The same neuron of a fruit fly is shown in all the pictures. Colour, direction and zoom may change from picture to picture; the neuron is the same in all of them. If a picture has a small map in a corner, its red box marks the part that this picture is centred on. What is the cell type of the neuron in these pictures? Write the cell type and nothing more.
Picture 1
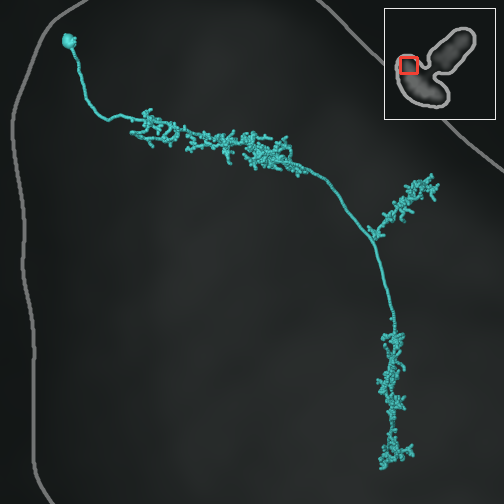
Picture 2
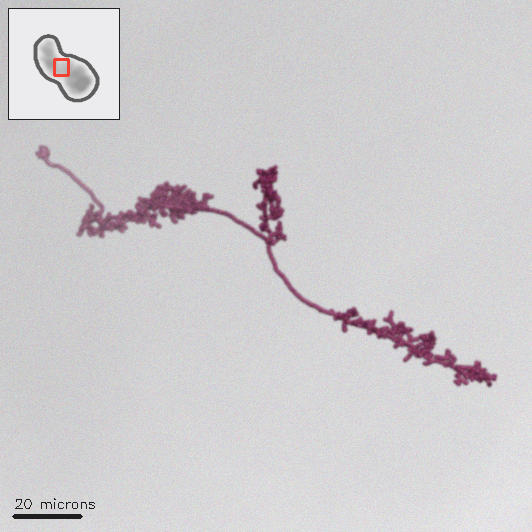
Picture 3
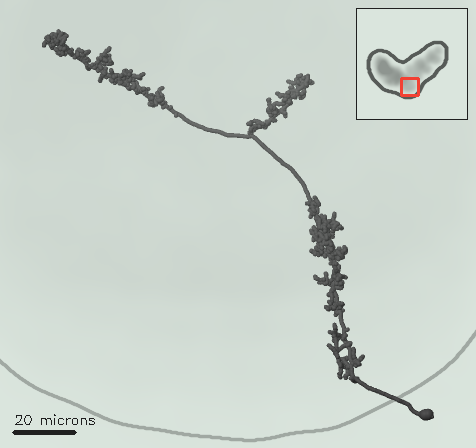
TmY5a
